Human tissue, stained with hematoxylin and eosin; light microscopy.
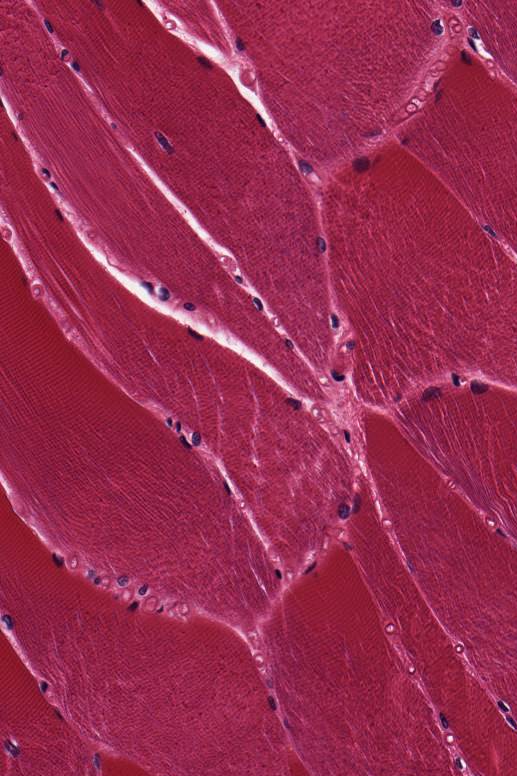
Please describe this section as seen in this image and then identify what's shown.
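Muscle fibres run diagonally from the upper left toward the lower right. Their cytoplasm stains a deep, even pink-red. Small, dark, oval to flattened nuclei lie at the fibre edges along the septa, not centrally. The tissue is skeletal muscle.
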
